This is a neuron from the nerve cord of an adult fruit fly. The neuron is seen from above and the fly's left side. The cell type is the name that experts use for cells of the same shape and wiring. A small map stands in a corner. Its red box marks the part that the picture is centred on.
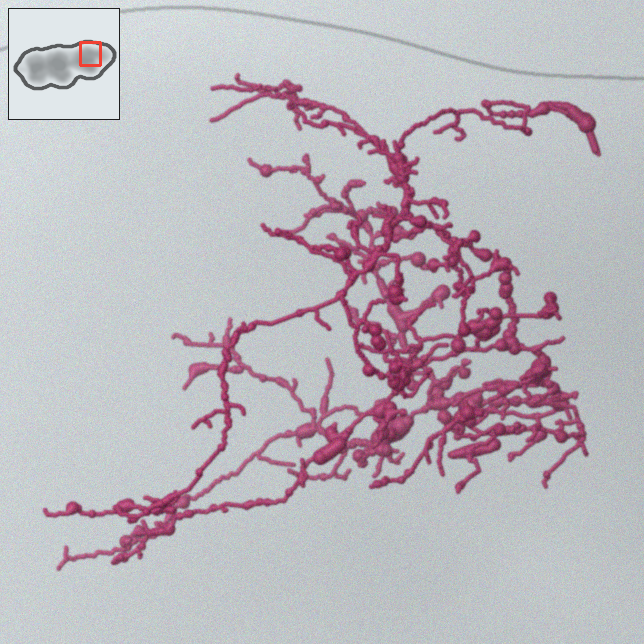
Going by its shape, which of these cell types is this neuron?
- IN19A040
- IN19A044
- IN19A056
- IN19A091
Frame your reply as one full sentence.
It is the cell type IN19A044 to which this neuron belongs.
